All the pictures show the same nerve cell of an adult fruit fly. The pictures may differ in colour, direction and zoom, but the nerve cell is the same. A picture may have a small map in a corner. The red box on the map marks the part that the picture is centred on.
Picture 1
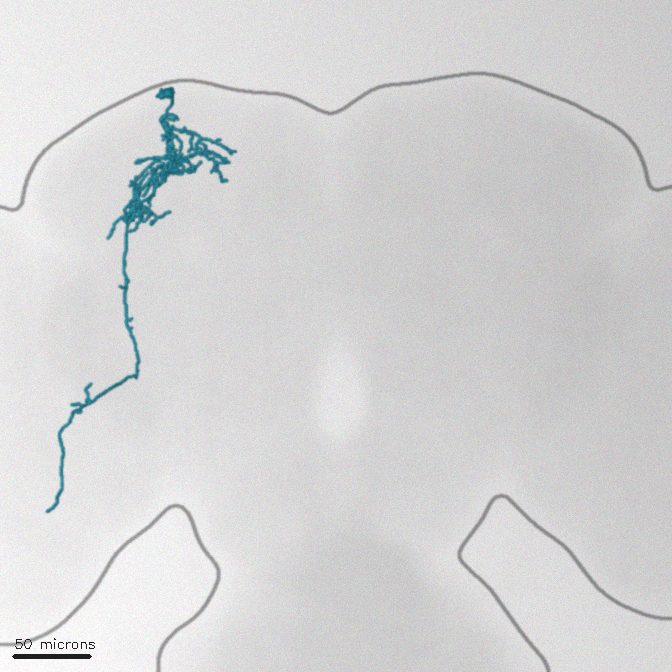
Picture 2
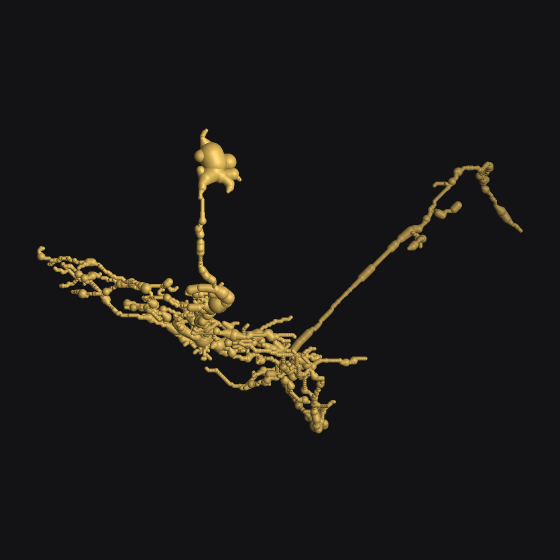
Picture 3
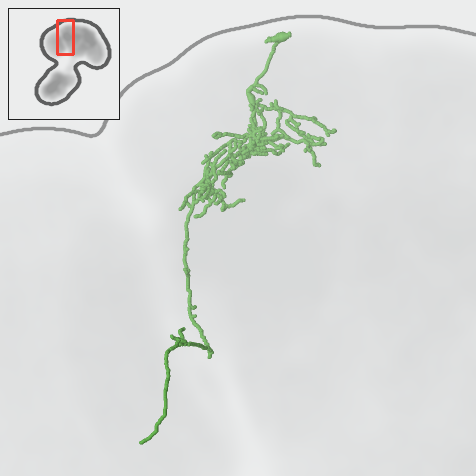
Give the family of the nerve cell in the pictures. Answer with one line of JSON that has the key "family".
{"family": "DN1"}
